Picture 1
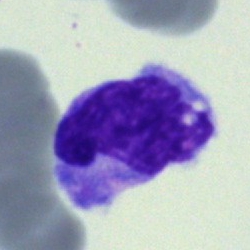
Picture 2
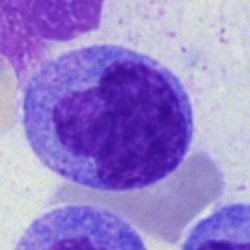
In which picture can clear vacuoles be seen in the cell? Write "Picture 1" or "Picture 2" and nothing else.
Picture 1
